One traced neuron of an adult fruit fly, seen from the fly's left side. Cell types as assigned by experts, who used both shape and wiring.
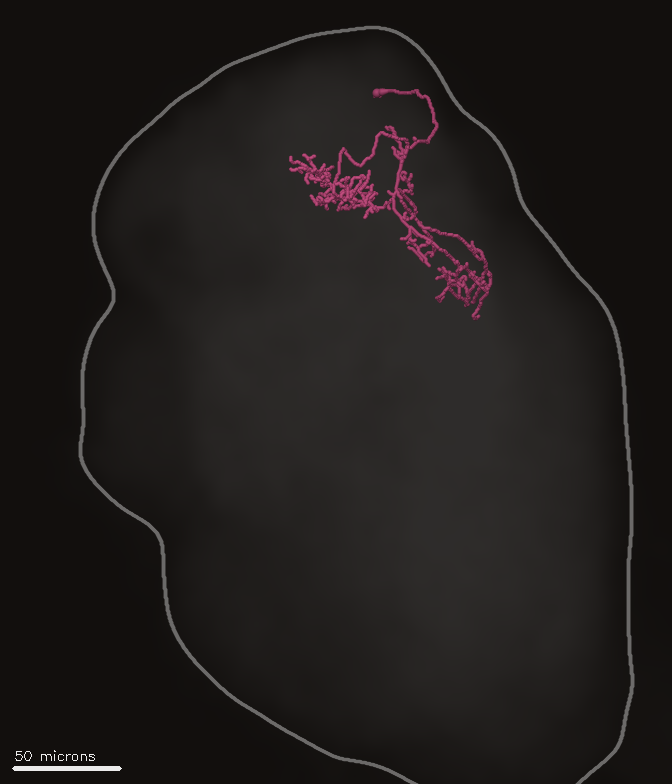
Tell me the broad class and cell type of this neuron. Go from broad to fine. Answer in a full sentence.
A central-brain intrinsic neuron, type SMP284_a.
